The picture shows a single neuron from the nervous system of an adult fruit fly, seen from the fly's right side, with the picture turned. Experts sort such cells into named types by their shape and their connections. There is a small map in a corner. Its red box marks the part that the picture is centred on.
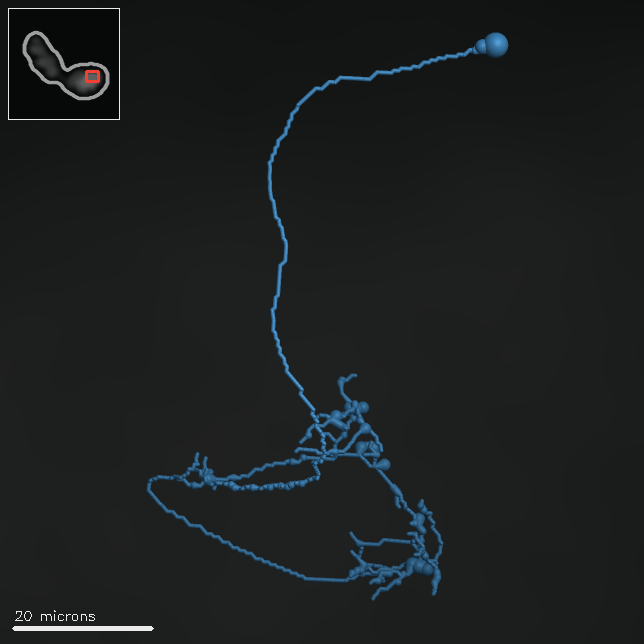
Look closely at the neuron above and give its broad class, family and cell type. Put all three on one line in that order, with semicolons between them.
central-brain intrinsic neuron; class CX; vDeltaL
